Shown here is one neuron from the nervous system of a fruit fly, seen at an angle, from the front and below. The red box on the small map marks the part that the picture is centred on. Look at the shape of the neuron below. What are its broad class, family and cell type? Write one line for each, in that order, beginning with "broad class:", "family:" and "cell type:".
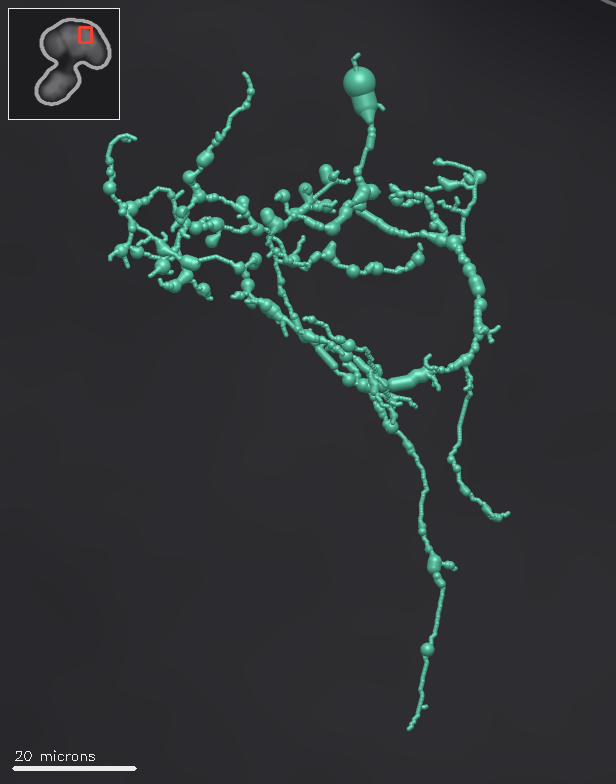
broad class: central-brain intrinsic neuron
family: hemilineage LHd2
cell type: CB1057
